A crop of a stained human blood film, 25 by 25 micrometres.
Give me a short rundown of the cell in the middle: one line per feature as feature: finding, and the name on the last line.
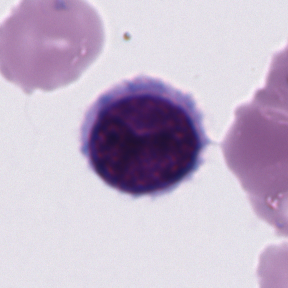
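Edge: ragged, small fine projections
Diameter: about 11 micrometres
Nucleus: round, about 9 micrometres across, about 70% of cell area
Chromatin: dark purple, coarsely clumped
Cytoplasm: rim widest at upper left; no granules
ID: hairy cell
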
